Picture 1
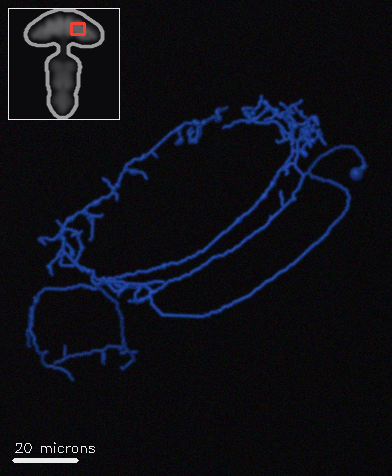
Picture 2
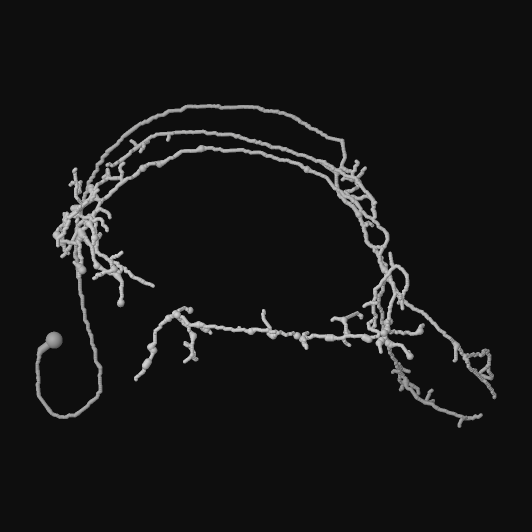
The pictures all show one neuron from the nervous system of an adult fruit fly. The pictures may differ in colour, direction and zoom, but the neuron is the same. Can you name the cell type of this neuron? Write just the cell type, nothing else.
SLP082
